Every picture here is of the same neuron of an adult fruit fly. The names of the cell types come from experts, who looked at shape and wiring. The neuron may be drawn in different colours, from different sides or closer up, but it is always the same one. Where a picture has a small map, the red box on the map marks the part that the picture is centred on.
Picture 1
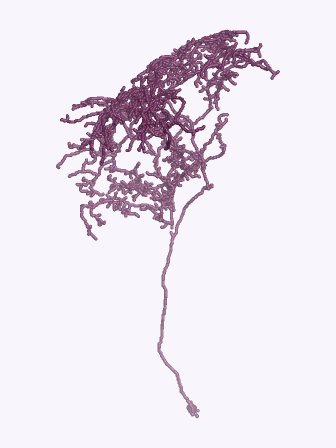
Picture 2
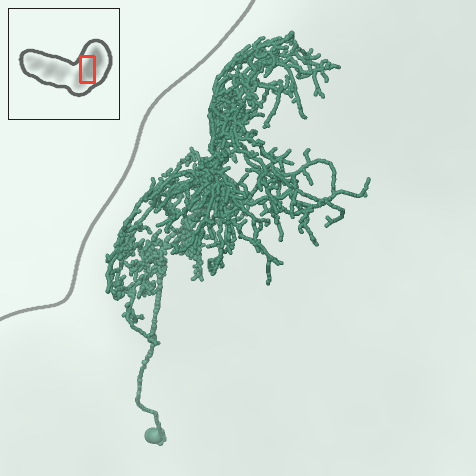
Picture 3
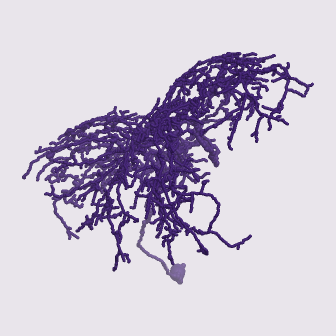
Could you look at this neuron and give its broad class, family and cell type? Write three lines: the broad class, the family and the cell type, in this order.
central-brain intrinsic neuron
class DAN
PPL203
